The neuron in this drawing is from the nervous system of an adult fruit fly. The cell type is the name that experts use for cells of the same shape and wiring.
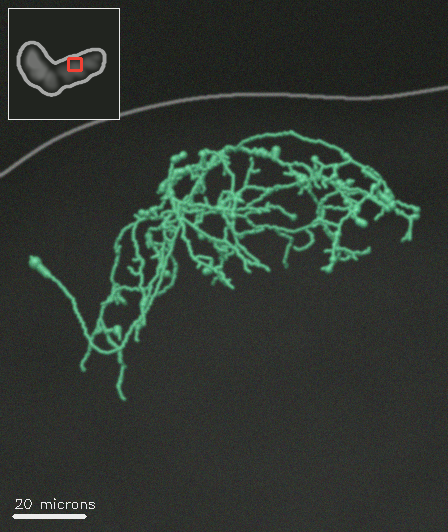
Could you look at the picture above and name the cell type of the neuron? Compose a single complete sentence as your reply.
In terms of cell type, the neuron is IN08A026.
